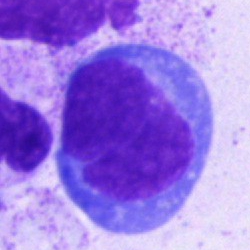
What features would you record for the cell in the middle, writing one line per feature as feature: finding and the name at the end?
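Shape: smooth, oval outline
Nuclear position: off-centre, toward the left side
Cytoplasm colour: blue
Lighter area: in the cytoplasm beside the upper right side of the nucleus
Name: blast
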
